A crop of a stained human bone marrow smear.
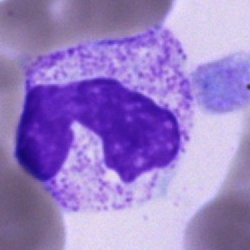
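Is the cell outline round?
No; it is irregular and somewhat angular.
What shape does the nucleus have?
It is deeply indented from its lower edge, which gives it a kidney-like shape, and its chromatin stains deep purple with small paler spots.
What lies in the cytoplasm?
Fine purple granules, scattered densely throughout.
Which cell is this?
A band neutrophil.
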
